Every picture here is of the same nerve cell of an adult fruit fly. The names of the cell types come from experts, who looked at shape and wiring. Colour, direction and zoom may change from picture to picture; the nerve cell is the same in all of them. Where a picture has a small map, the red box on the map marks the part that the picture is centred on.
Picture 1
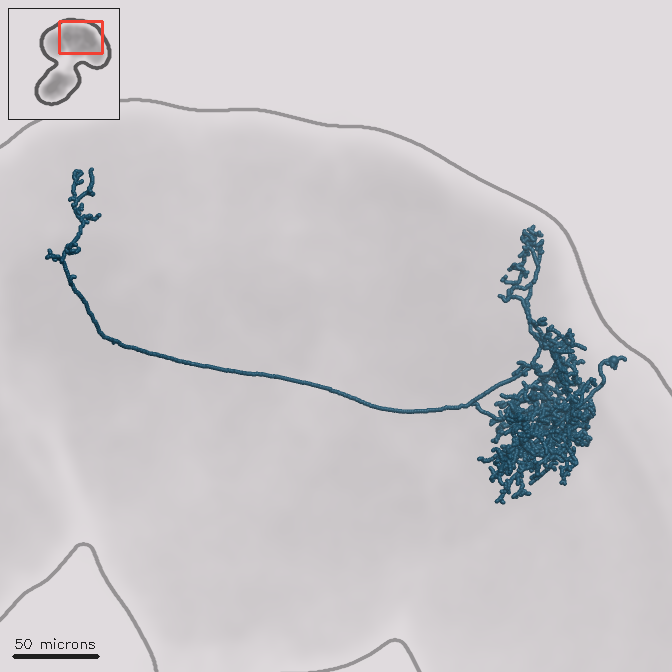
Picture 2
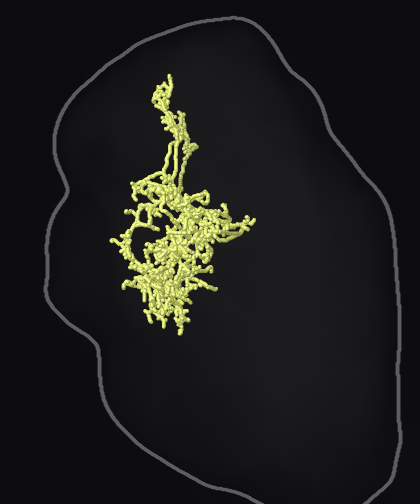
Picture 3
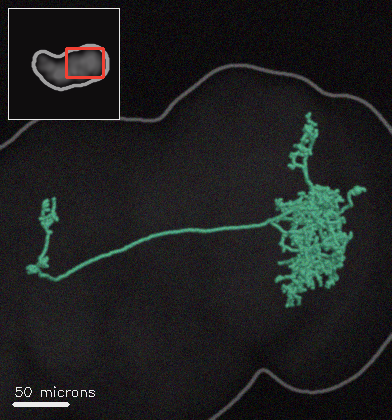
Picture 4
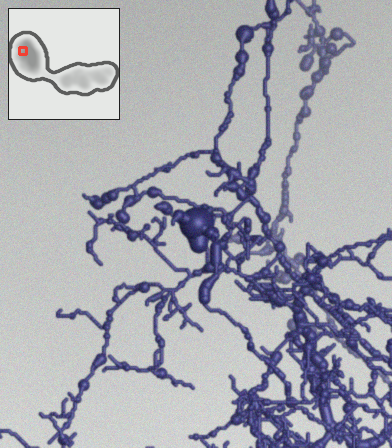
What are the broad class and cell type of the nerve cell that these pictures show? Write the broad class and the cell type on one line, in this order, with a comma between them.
central-brain intrinsic neuron, AVLP266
